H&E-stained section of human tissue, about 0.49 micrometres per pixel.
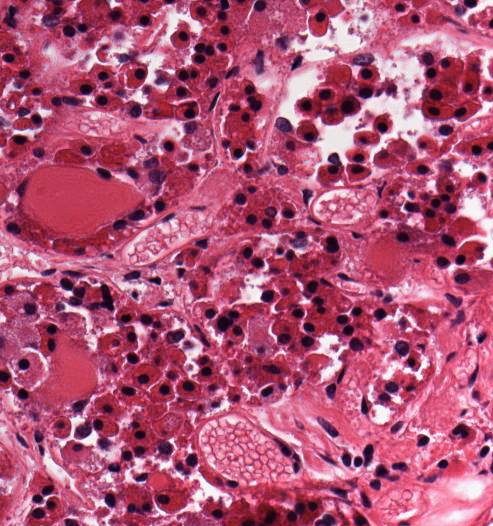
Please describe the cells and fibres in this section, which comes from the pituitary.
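Nests and clusters of cells with bright red, granular cytoplasm fill most of the field. Between the nests run thin pink fibrous strands carrying elongated dark nuclei. Fat cells are absent throughout.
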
